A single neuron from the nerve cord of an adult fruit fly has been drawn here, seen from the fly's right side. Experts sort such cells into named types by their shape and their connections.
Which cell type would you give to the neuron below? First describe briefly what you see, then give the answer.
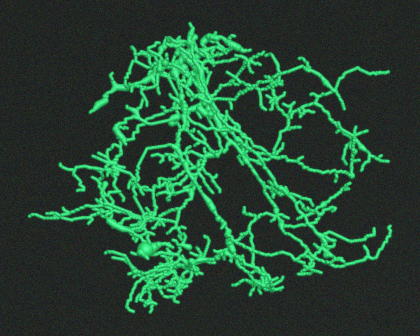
More than a hundred branch ends can be seen. In this view it is wider than it is tall. It is a motor neuron of the nerve cord. It is of cell type MNad22.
